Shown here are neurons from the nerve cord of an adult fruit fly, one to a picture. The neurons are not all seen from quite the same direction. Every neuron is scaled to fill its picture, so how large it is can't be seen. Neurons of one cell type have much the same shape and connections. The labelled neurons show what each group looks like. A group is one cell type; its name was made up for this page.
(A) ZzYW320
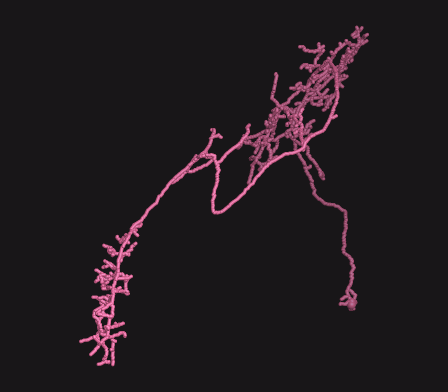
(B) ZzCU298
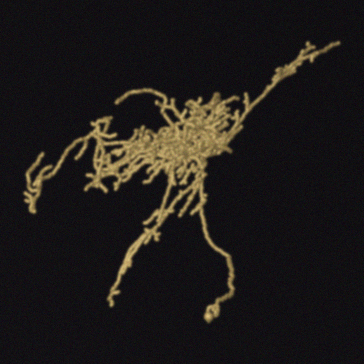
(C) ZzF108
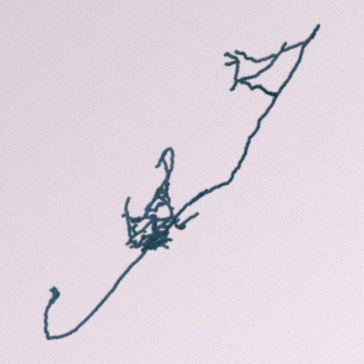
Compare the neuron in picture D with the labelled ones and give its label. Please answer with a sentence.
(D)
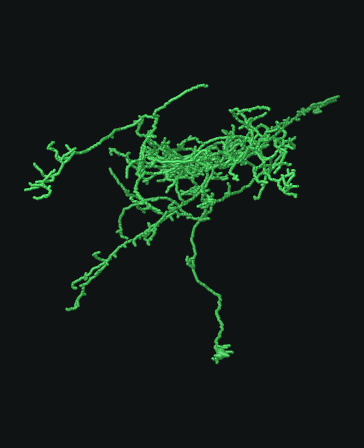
It belongs to ZzCU298.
